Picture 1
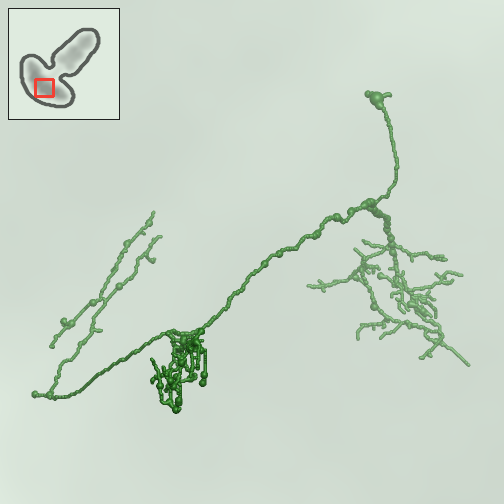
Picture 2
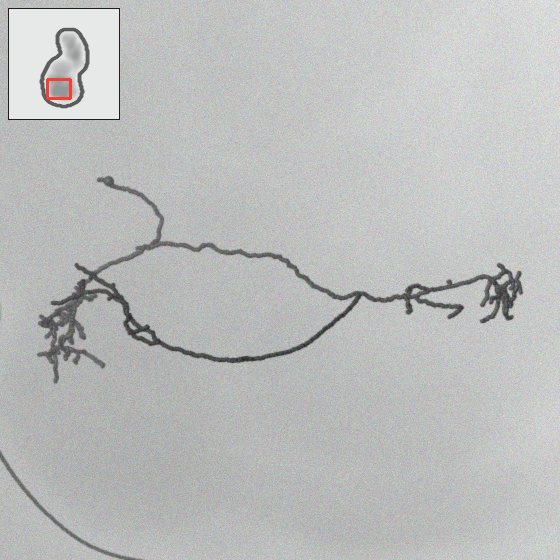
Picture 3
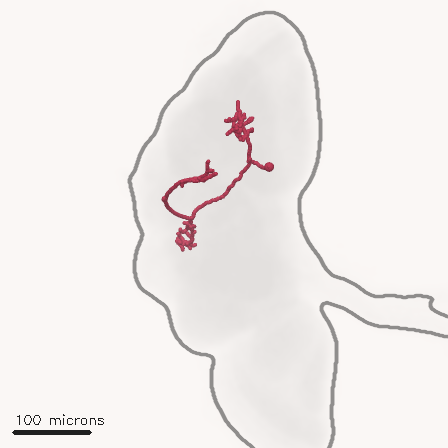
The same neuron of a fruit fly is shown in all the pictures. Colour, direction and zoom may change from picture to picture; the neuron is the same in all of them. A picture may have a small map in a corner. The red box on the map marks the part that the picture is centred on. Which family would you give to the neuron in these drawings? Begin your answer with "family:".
family: hemilineage DM2_central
